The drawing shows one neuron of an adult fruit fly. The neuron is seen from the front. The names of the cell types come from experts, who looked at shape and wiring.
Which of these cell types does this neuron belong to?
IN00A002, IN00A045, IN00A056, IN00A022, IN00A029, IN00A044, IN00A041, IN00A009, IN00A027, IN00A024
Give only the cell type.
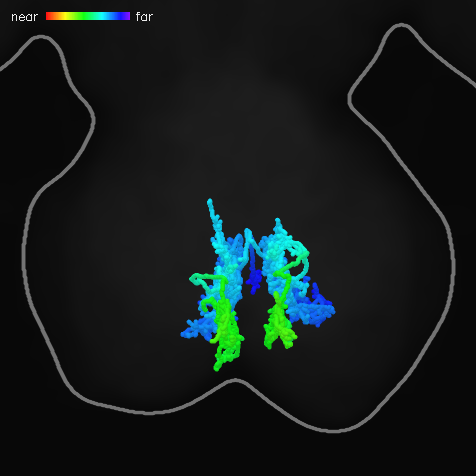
IN00A009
